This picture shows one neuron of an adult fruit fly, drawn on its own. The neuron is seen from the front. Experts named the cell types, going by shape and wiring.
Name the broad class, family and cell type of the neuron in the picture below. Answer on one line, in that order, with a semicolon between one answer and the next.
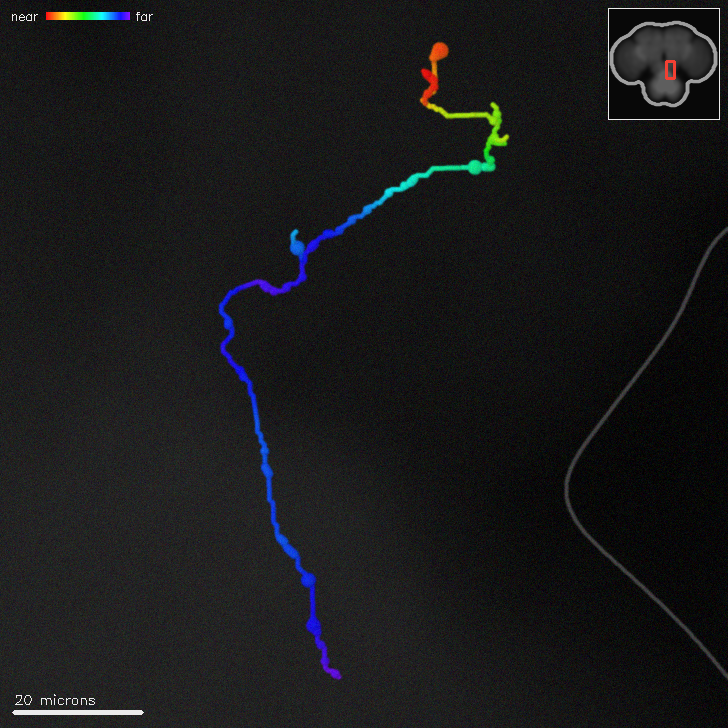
sensory neuron entering the brain; class gustatory; LB1e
